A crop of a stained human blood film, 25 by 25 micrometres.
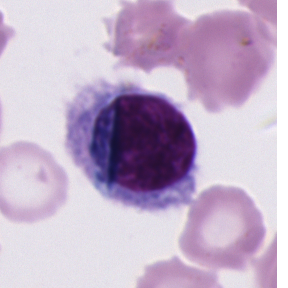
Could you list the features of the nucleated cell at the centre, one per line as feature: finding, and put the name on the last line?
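Nucleus position: off-centre, shifted toward the right side
Nucleus size: about 9 micrometres across
Nucleus shape: round in outline
Nuclear share: about 60% of the cell's area
Nucleoli: none seen
Cytoplasm: rim widest on the left of the nucleus
Cell edge: fuzzy and ragged rather than smooth
Identification: hairy cell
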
